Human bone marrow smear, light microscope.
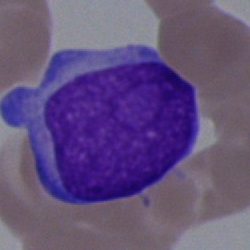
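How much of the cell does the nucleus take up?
Most of it, and the rim of cytoplasm around it is widest on the left side.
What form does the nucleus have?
One unlobed mass with a slightly angular outline.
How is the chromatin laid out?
Finely granular and spread evenly.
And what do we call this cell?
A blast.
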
